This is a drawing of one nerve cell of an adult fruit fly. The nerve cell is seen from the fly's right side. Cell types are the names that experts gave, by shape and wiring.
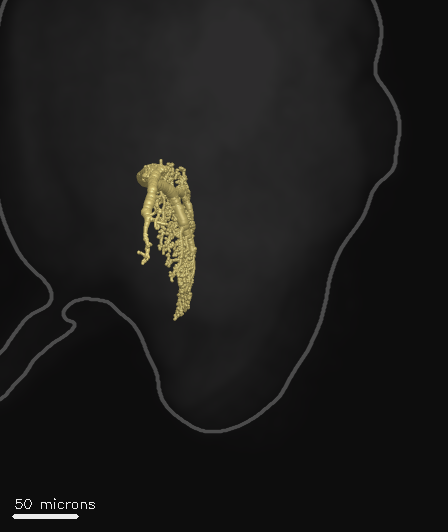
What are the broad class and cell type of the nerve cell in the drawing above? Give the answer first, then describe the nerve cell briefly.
This is a visual projection neuron. The cell type is HSN. From top to bottom in the picture it spans about 130 microns. In this view it is more than twice as tall as it is wide.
